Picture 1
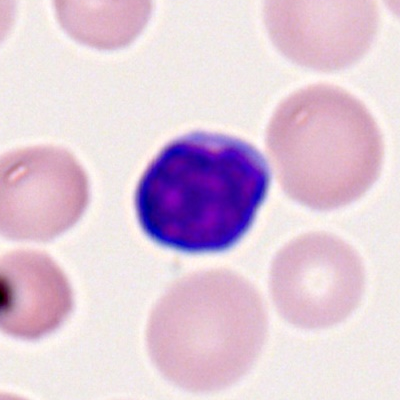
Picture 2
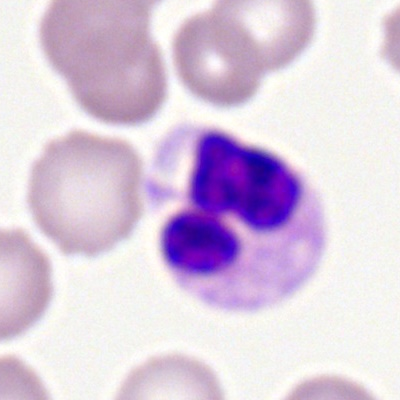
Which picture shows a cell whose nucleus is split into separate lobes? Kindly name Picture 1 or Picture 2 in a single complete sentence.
Picture 2 shows a cell whose nucleus is divided into segments.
